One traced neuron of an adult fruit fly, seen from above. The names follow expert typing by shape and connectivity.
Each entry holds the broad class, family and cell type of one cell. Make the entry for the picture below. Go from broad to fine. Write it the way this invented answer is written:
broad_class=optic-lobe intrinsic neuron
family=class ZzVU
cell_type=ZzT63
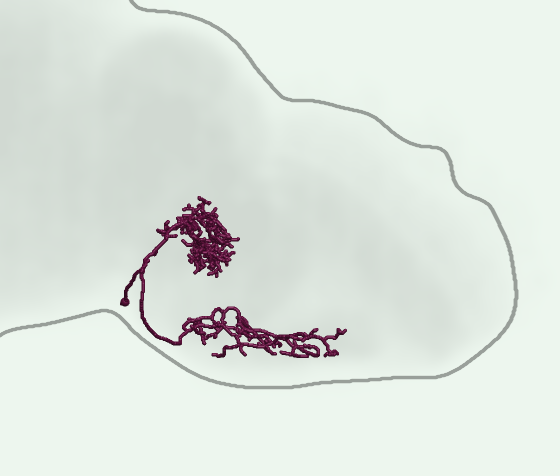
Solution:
broad_class=optic-lobe intrinsic neuron
family=LOLP
cell_type=LOLP1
